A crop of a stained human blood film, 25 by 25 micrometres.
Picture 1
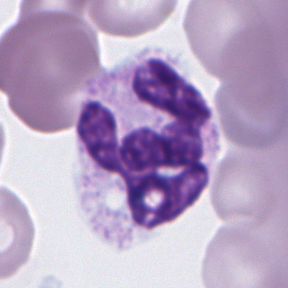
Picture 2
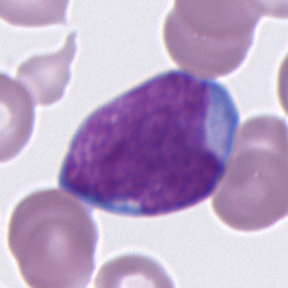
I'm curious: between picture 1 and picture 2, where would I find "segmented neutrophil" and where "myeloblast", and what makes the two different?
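Identification: picture 1 is a segmented neutrophil and picture 2 is a myeloblast. The segmented neutrophil has an oval outline, taller than wide, and a nucleus divided into several lobes of dark purple, coarsely clumped chromatin.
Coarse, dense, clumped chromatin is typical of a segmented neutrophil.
Its cytoplasm is abundant and pale pinkish-lilac, with fine lilac granules scattered through it and a small clear round space in the lower left. In the myeloblast, the nucleus measures about 15 by 11 micrometres and fills about 80% of the cell's area.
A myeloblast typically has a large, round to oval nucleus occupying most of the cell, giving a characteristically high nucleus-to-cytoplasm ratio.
Its cytoplasm is pale blue with no visible granules, the surface has no projections, and red cells lie against its right edge.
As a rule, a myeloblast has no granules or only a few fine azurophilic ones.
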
